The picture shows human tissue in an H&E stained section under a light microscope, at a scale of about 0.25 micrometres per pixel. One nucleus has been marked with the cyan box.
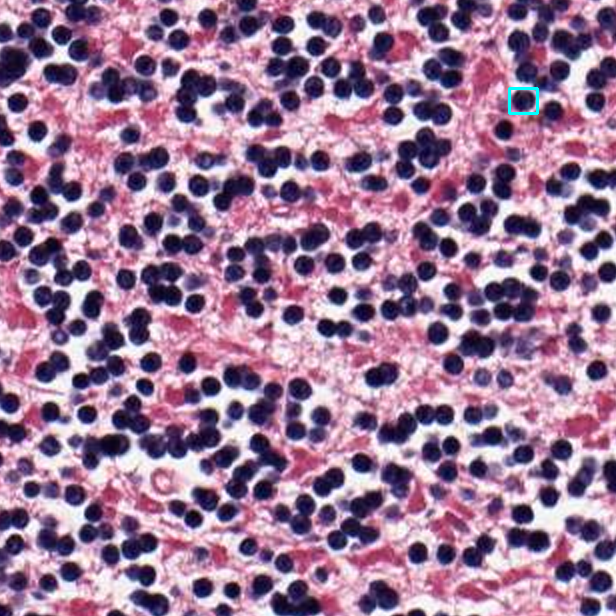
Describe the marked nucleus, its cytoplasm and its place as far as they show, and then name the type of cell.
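The nucleus is round and stained a deep, fairly even blue-purple. It is about the same size as the many round nuclei around it. Little or no cytoplasm can be made out; the nucleus has only a thin pale rim around it. It sits among loosely scattered, similar round dark nuclei separated by streaky pink fibrillar material. The marked cell is a cerebellar granule cell.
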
